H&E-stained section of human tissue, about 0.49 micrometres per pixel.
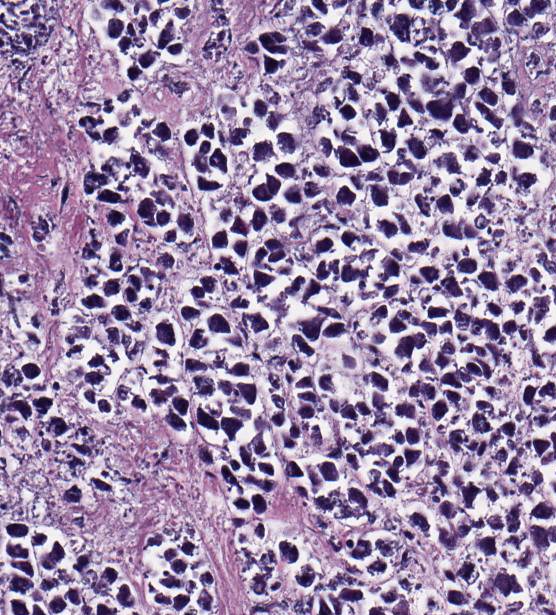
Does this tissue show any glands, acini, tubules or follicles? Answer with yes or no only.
No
